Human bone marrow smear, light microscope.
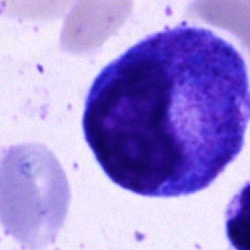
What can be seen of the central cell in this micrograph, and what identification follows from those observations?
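Over on the right there's a paler, finely speckled zone, while the darker left part looks mottled rather than evenly smooth. No coarse granules stand out anywhere in the cell, and the surface has no projections or blebs. It's a promyelocyte.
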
